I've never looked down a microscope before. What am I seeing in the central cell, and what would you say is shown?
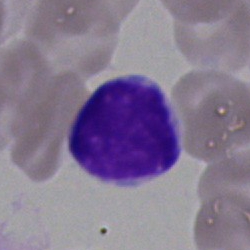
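Nearly the whole cell is occupied by the nucleus. Its dark purple chromatin is clumped into a mottled pattern with paler patches. Cytoplasm shows only as a barely visible thin rim at the nuclear edge; the surface is smooth, without projections. This is a lymphocyte.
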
